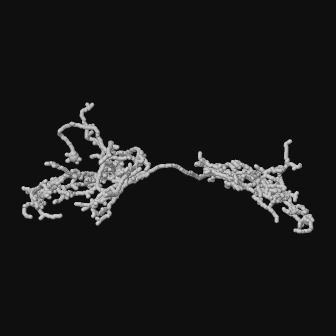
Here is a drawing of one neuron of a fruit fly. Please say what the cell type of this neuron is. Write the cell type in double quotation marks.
"LAL008"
